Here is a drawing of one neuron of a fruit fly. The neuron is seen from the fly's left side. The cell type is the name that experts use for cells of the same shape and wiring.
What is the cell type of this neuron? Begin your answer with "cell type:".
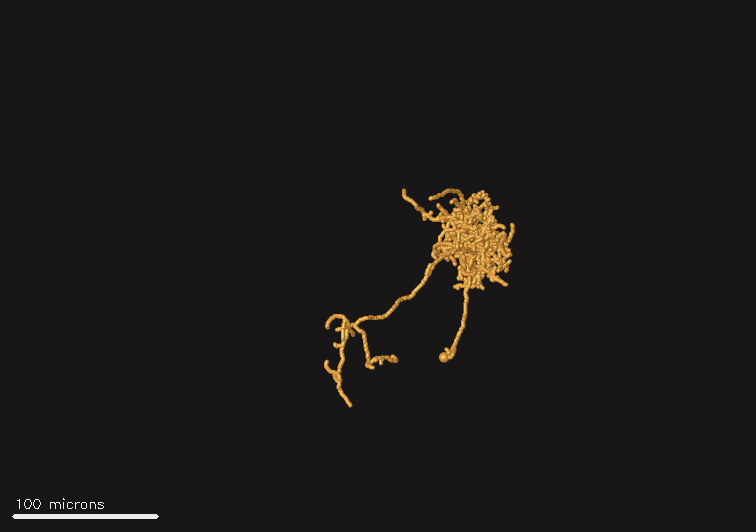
cell type: LoVP89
